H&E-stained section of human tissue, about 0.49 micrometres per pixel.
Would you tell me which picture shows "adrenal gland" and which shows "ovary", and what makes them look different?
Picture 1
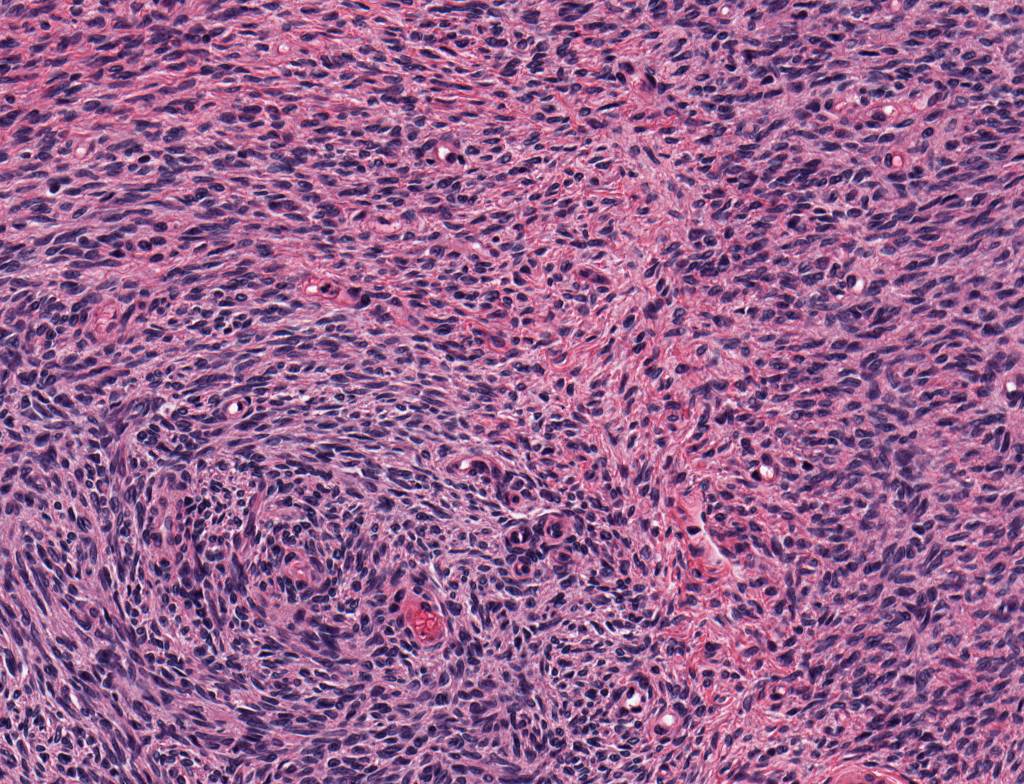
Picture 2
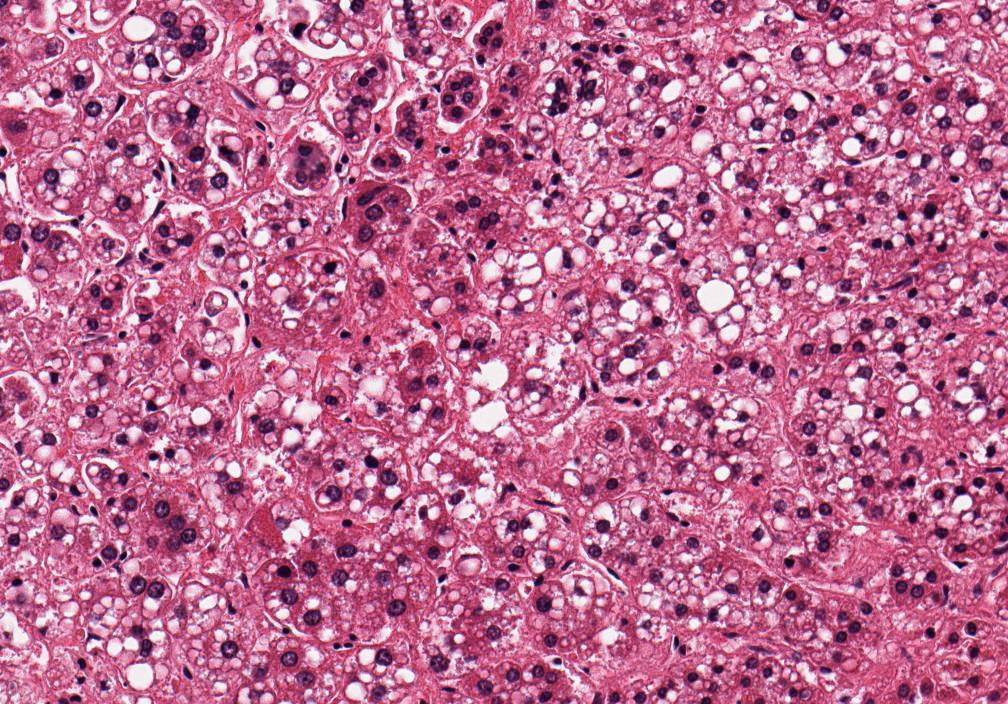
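Picture 1 is ovary, picture 2 adrenal gland. Picture 1: one continuous sheet of densely packed spindle cells, no lobules, in short intersecting fascicles, whorled at lower left; nuclei elongated to oval, dark, crowded; cytoplasm scant, pale pink, borders indistinct.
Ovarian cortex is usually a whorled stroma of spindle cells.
Picture 2: most cells hold many small round clear vacuoles, not one large one; delicate strands between nests carry thin elongated dark nuclei; no large vessels or duct-like structures.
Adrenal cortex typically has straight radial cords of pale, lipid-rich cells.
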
